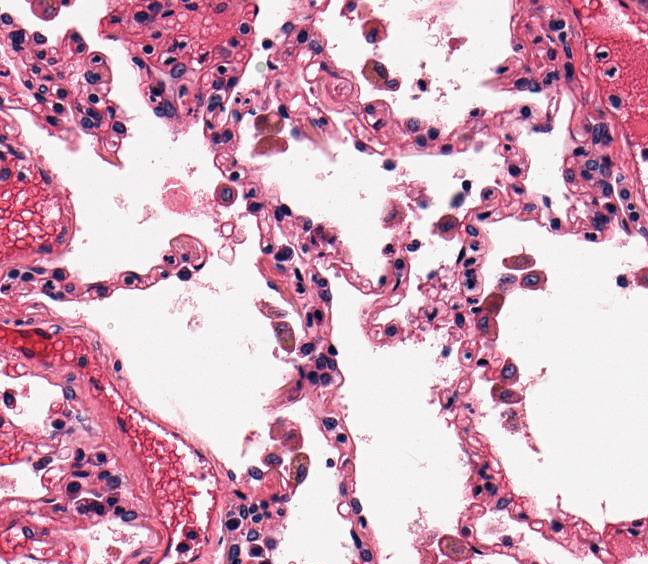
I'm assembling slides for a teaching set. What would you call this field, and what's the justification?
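Each open space here is an alveolus. Thin branching septa divide the field into these large spaces, mostly empty apart from scattered loose cells and a little pale pink flocculent material. Rounded macrophages with brown granular cytoplasm lie free in them, mostly centre and right.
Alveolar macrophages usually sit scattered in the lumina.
Flattened cells with small dark nuclei cover the septa, not tall columnar ones.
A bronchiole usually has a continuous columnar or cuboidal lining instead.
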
